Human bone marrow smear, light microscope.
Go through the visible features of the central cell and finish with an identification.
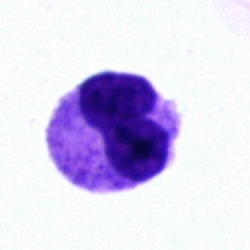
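Of the two lobes, one lies toward the top and the other toward the lower right. The chromatin is dark purple and densely condensed. Pale lilac cytoplasm, widest on the left side of the cell, carries fine purple granules scattered throughout. It is a band neutrophil.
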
